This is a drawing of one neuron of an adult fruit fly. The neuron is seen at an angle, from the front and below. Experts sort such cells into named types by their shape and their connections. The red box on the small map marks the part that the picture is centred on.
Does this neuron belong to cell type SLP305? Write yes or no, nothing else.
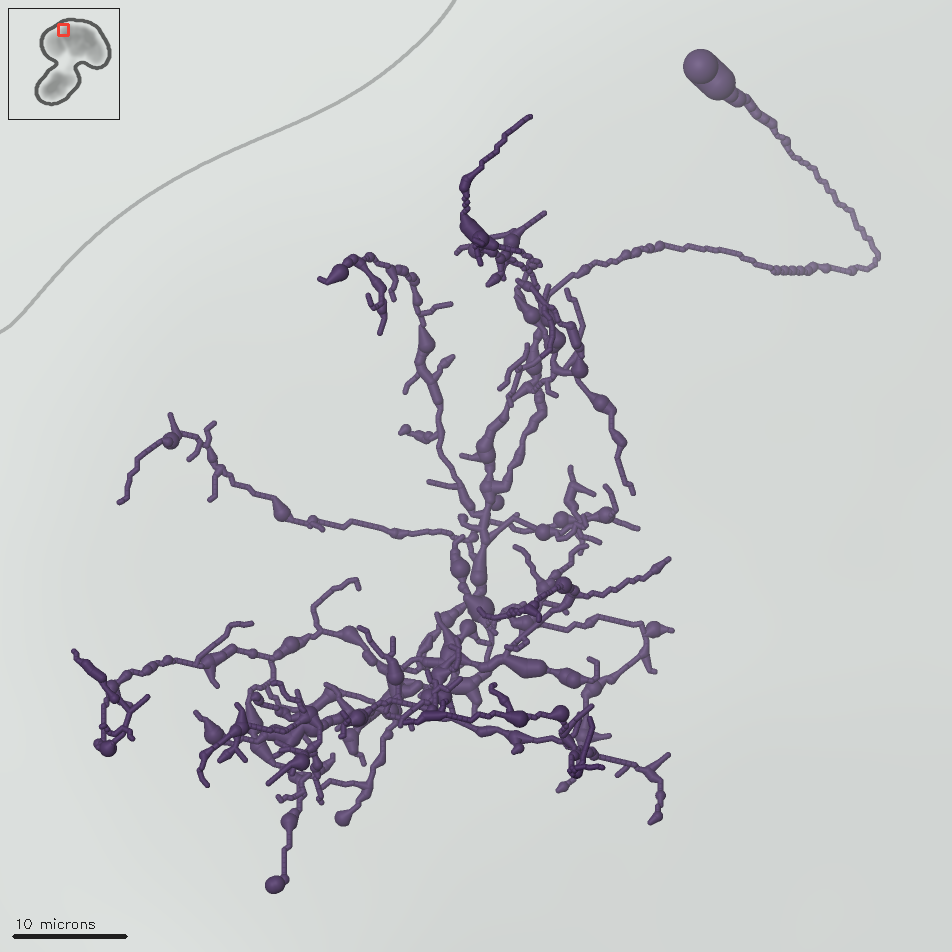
no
